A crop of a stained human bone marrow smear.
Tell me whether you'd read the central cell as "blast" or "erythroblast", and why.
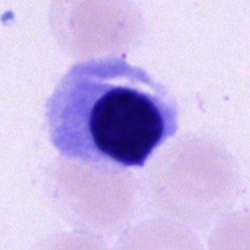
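Erythroblast, not blast. Nuclear chromatin very dark purple, densely clumped throughout.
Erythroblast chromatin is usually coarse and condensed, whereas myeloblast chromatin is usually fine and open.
The dense clumping here matches the coarse, condensed pattern, not the fine, open one. Outline irregular, edge slightly ragged and uneven on the left. Moderate blue cytoplasm around the nucleus, mostly to the left, with a pale, clear crescent just above the nucleus.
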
